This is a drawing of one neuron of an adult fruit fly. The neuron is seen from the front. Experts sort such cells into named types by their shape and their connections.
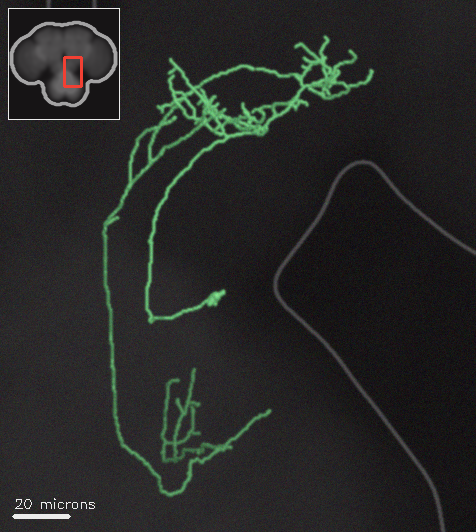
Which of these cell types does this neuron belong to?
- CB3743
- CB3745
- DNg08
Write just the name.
DNg08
